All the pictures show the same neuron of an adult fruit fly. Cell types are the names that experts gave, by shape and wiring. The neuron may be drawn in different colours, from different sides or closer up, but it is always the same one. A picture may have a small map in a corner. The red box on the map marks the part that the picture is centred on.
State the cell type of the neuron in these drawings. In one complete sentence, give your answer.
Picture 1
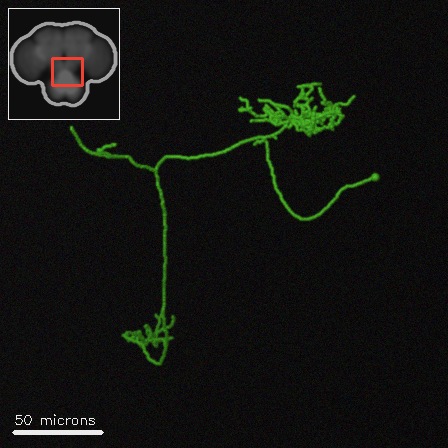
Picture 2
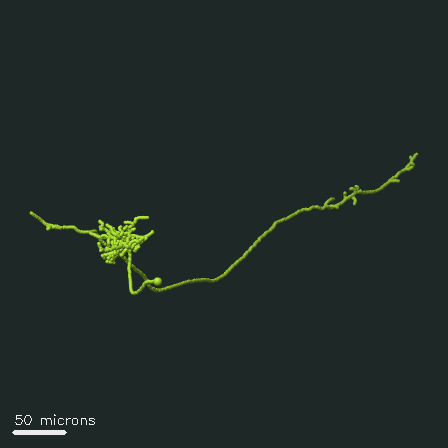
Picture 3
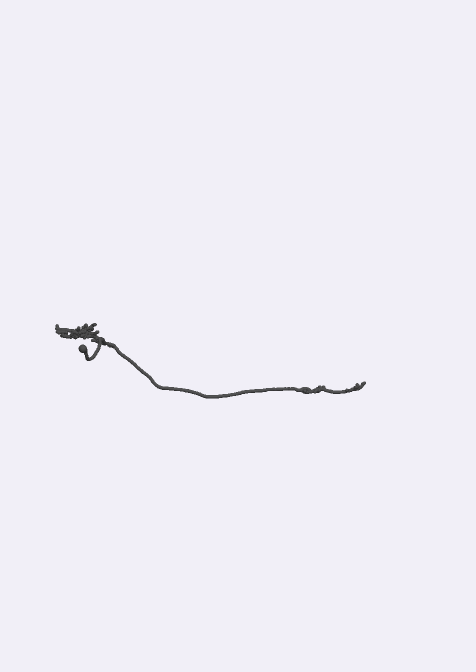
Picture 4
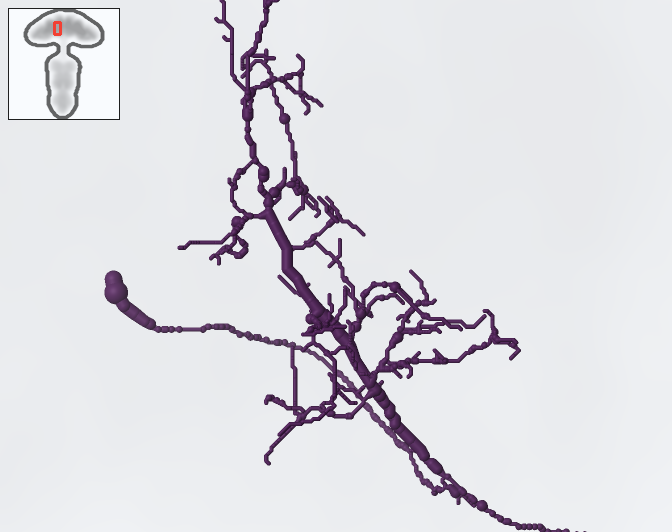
The single neuron here is of type DNge091.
